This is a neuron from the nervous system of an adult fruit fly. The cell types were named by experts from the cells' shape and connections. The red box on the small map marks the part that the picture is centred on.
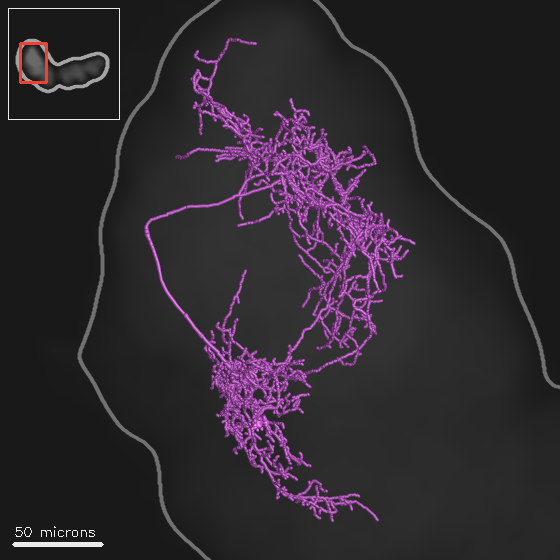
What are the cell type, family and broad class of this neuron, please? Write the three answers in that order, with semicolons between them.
LoVC20; hemilineage CREa1_ventral; central-brain intrinsic neuron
